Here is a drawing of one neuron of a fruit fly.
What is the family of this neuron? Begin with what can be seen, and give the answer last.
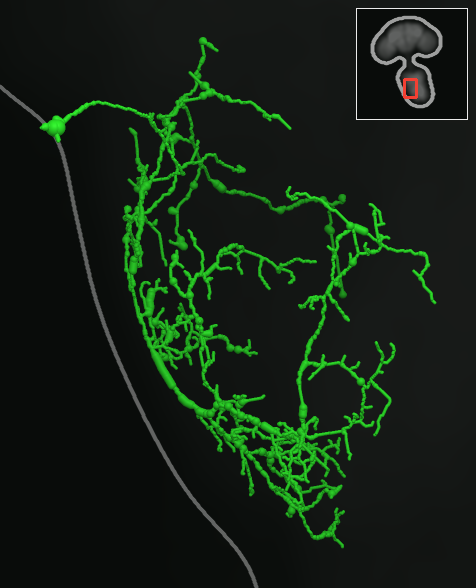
It is in the nerve cord and does not reach the brain. The cell body can be seen at the upper left of the picture. This is a nerve-cord intrinsic neuron. The family is hemilineage 16B.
